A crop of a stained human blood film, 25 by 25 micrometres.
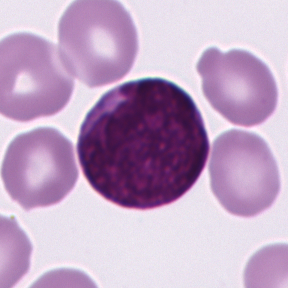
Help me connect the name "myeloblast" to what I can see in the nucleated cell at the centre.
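Most in keeping with the name myeloblast is the nucleus: round in outline, about 11 micrometres across in a cell about 12 micrometres across, and filling about 90% of the cell's area.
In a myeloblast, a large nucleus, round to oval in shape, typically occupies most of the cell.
The cytoplasm here is only a narrow rim, widest as a crescent at the upper left, so the nucleus-to-cytoplasm ratio is high.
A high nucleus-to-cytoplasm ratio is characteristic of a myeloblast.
The remaining features are simply seen: the outline is smooth and round, without projections; the visible cytoplasm is pale lilac-blue; and the cell contains no vacuoles.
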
